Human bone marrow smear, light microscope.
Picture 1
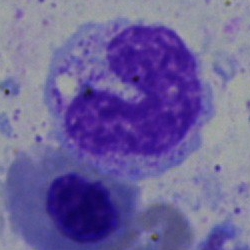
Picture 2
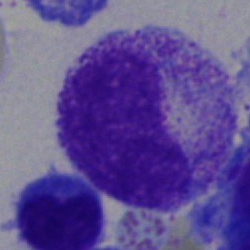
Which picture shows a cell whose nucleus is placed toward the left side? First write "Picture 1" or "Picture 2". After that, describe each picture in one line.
Picture 2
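What picture 1 shows: The rim of cytoplasm is widest on the left side of the cell.
What picture 2 shows: The nucleus sits off-centre, filling the left and lower part of the cell.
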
